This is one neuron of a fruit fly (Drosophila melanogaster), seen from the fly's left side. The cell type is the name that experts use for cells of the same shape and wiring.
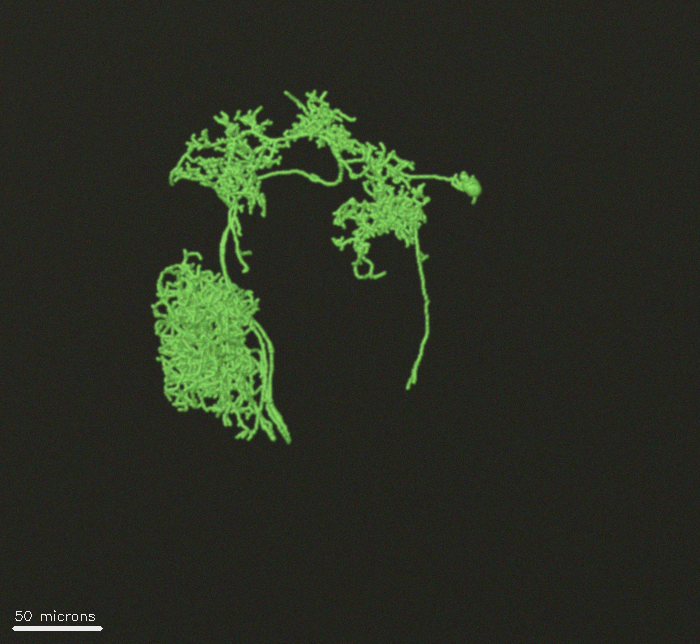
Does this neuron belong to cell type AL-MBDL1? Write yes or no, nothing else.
yes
